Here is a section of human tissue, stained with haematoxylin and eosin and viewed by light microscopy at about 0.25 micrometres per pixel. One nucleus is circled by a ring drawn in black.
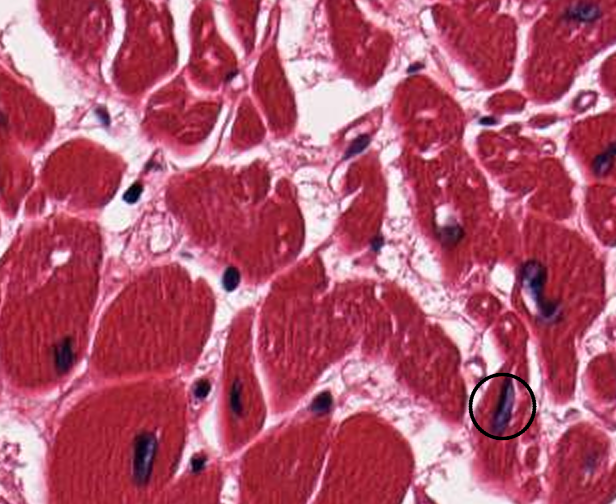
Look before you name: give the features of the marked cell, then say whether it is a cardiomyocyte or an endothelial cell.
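The nucleus is elongated and rod-like, stained dark blue-purple, with a smooth outline. The nucleus lies in the middle of the cell, its long axis running along the length of the cell. The cytoplasm is deep red, surrounds the nucleus on all sides, and shows faint lengthwise streaks. The cell is a narrow, elongated profile running obliquely, bordered by pale spaces containing loose, wispy strands that separate it from the neighbouring fibres. The marked nucleus belongs to a cardiomyocyte.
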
